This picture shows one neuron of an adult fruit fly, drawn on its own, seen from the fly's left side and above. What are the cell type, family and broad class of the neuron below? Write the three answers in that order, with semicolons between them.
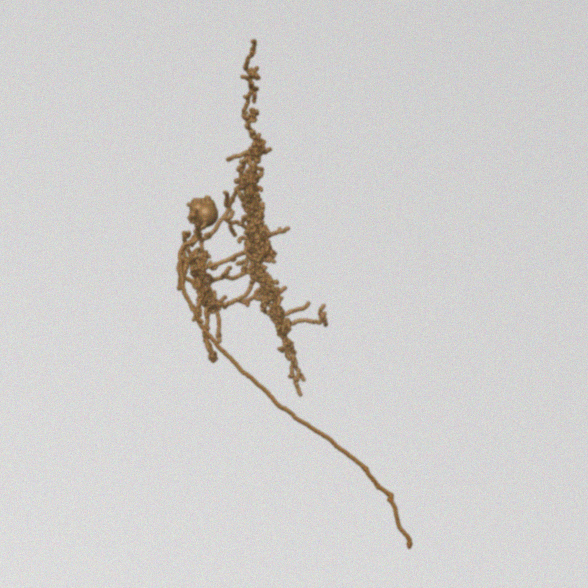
Lawf1; Lawf; optic-lobe intrinsic neuron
